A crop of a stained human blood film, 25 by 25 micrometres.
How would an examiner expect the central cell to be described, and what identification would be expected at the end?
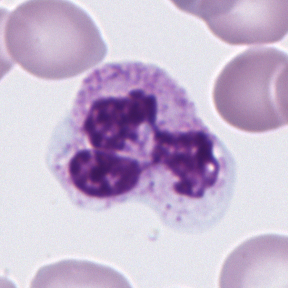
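I notice the nucleus first: several lobe-like masses, joined to one another, with dark purple, coarsely clumped chromatin. Around it lies abundant cytoplasm, a wide zone with fine lilac-pink granules scattered through it. This is a segmented neutrophil.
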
